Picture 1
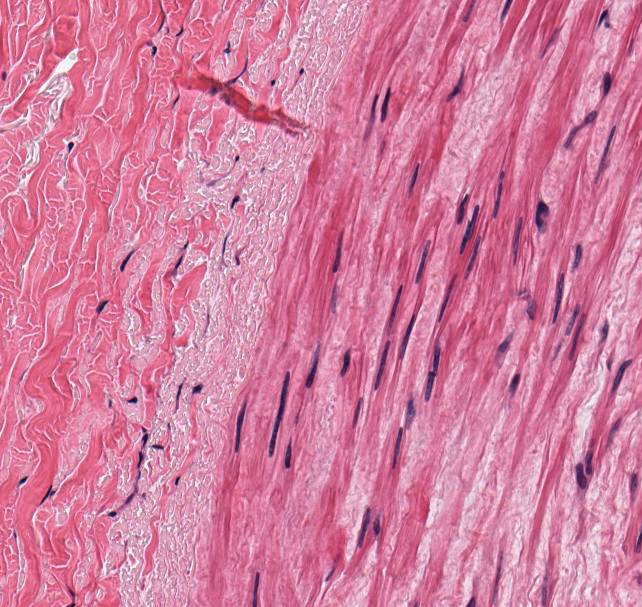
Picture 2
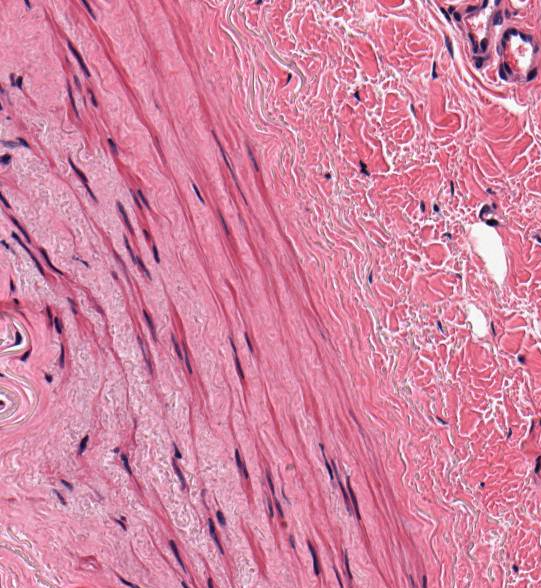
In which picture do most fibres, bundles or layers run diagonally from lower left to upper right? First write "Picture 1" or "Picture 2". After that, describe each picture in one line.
Picture 1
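Picture 1: The smooth muscle cells on the right run obliquely from lower left to upper right.
Picture 2: The parallel pink bands run steeply obliquely from the upper left towards the lower right of the field.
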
